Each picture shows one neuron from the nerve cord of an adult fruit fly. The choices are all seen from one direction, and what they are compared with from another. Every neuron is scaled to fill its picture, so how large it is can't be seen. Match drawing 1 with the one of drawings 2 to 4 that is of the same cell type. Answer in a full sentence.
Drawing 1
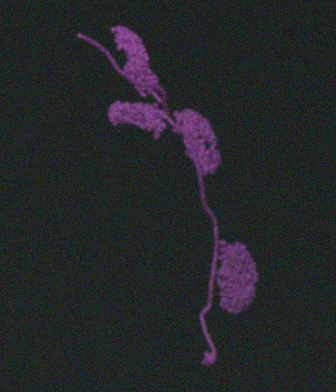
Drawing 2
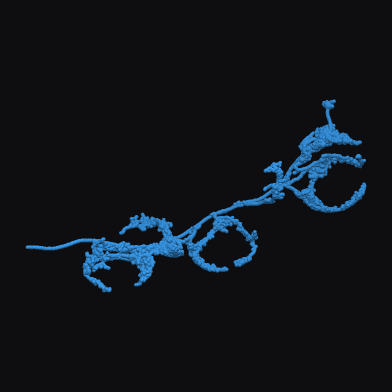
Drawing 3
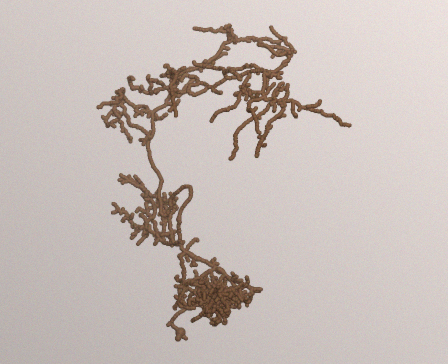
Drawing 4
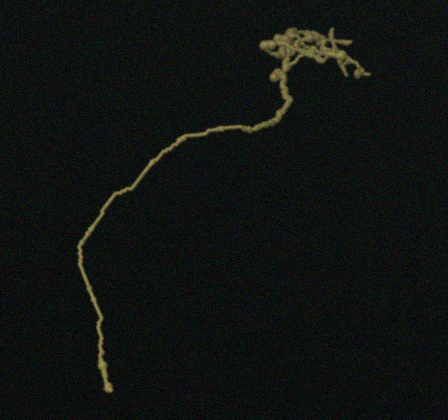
Drawing 2 shows a neuron of the same cell type.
